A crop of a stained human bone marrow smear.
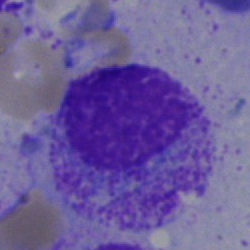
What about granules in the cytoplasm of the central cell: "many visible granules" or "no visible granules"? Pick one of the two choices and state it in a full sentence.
There is a large number of visible granules in the cell's cytoplasm.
